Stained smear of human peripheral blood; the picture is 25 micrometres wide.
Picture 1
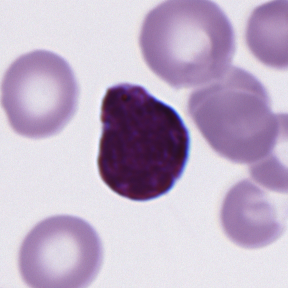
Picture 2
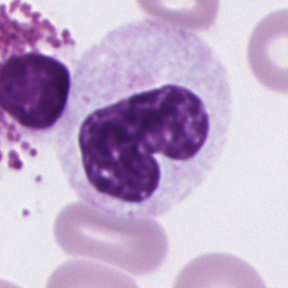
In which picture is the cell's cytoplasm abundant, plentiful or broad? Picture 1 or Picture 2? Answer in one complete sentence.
For the cell in picture 2, the cytoplasm is broad.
